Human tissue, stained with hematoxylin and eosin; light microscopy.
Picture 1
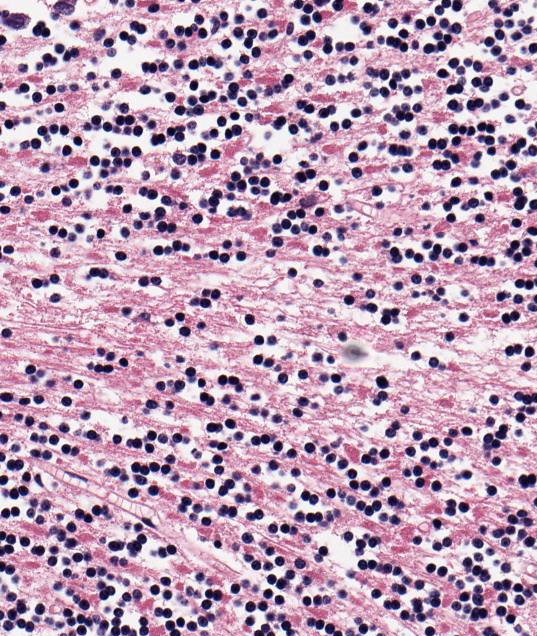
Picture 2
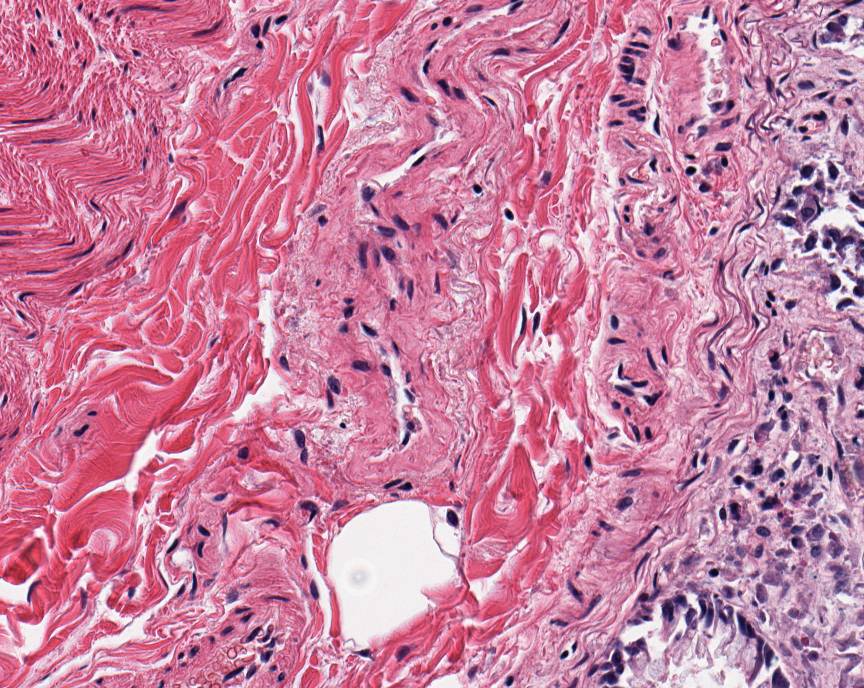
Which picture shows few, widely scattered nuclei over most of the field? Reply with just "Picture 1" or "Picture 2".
Picture 2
